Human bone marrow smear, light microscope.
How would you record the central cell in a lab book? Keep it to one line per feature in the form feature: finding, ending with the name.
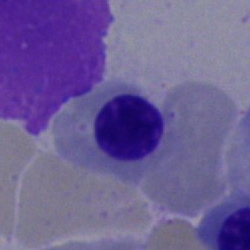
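Chromatin: very dark, dense, almost no internal pattern
Nucleoli: none seen
Cytoplasm: no granules
Outline: smooth, no surface projections
Name: erythroblast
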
